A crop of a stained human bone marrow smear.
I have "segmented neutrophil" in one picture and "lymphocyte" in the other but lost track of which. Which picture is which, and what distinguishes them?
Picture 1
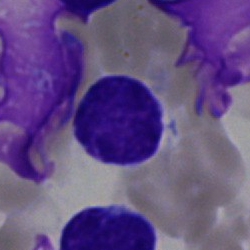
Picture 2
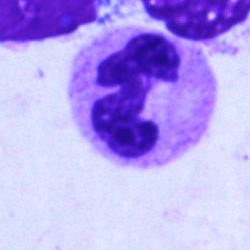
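First one's the lymphocyte, second one the segmented neutrophil. The quickest difference is the nucleus: in picture 1 it fills nearly the whole round cell and leaves almost no visible cytoplasm, while in picture 2 it is an elongated band folded on itself, with narrowed parts.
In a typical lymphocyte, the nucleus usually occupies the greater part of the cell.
The chromatin, on the other hand, looks much the same in both: dense, dark purple and clumped, coarse in picture 1, and neither nucleus shows a nucleolus.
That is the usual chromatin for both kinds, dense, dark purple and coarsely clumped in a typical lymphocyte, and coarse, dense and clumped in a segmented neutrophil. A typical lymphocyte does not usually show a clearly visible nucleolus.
Both outlines are round, the neutrophil's smooth; the lymphocyte shows no granules, and the neutrophil's cytoplasm no vacuoles. Above the neutrophil, parts of two darker-stained cells lie at the top edge of picture 2.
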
